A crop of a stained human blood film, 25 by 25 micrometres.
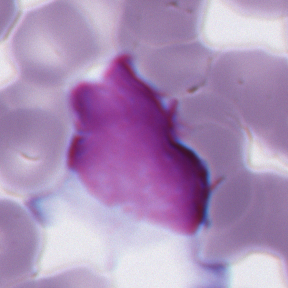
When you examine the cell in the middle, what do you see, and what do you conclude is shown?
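Notice first that you can't find a distinct rim of cytoplasm around the stained mass. Now look at the chromatin: it's fairly even, without coarse dark clumps, and no nucleoli are visible in the mass. Along the right border, short fine projections stick out from the cell. What you are looking at is a typical lymphocyte.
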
